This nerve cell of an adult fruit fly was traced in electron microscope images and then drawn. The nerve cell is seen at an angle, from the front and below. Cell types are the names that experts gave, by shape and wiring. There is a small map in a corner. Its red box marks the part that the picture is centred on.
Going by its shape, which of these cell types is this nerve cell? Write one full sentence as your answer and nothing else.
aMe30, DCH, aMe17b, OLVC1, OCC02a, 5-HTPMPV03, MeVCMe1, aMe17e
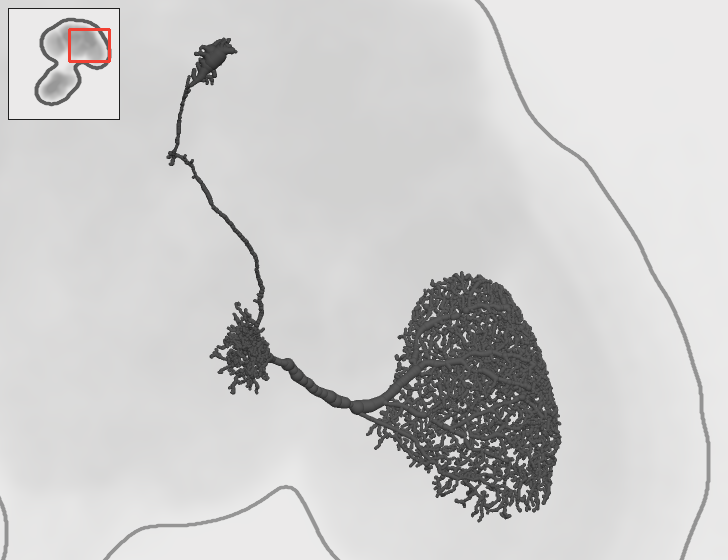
The nerve cell is of cell type DCH.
